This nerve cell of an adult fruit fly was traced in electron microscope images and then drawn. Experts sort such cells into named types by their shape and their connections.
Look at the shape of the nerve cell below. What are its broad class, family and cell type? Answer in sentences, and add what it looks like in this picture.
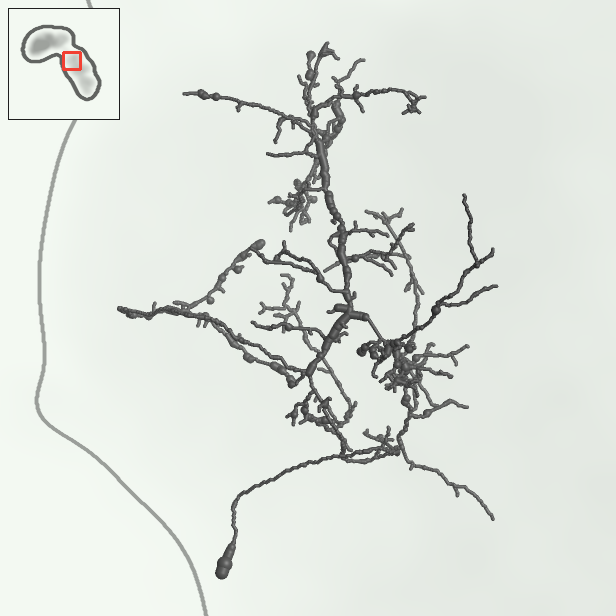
Its broad class is nerve-cord intrinsic neuron. Its family is hemilineage 03A. It is of cell type IN03A075. The picture shows dozens of branch ends. In this view it is taller than it is wide.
